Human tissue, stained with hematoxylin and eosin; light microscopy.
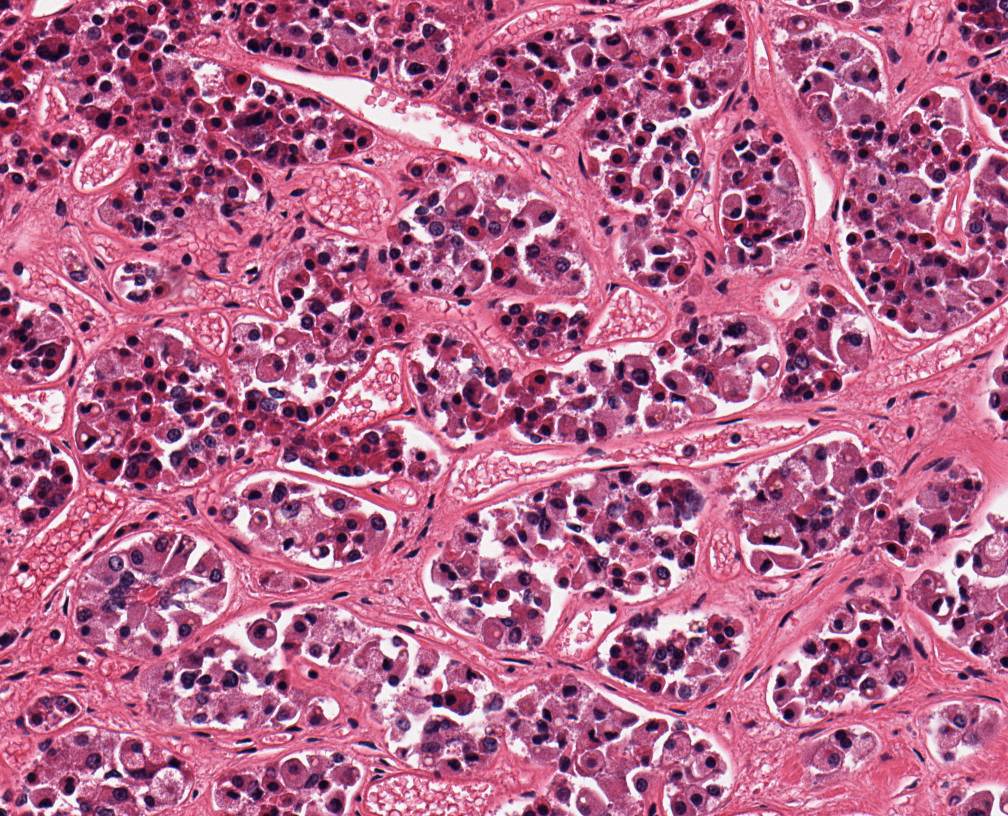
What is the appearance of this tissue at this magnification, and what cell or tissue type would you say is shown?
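Cells are arranged throughout in rounded nests and cords separated by thin pink septa. The nests hold a mixture of cells: some with bright red cytoplasm, some with purplish granular cytoplasm and some with pale cytoplasm. Their nuclei are round, dark and of fairly uniform size. Thin-walled capillaries filled with pale red blood cells run between the nests, including at the left edge and upper centre. This is pituitary.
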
